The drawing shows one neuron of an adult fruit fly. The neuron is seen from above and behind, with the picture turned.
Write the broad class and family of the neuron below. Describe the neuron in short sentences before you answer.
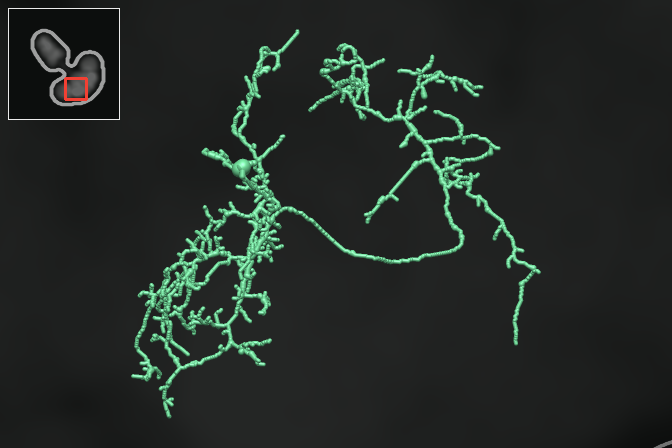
It is in the brain and does not reach the nerve cord. As drawn here it is about as wide as it is tall. It is a central-brain intrinsic neuron. The family is hemilineage DL1_ventral.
